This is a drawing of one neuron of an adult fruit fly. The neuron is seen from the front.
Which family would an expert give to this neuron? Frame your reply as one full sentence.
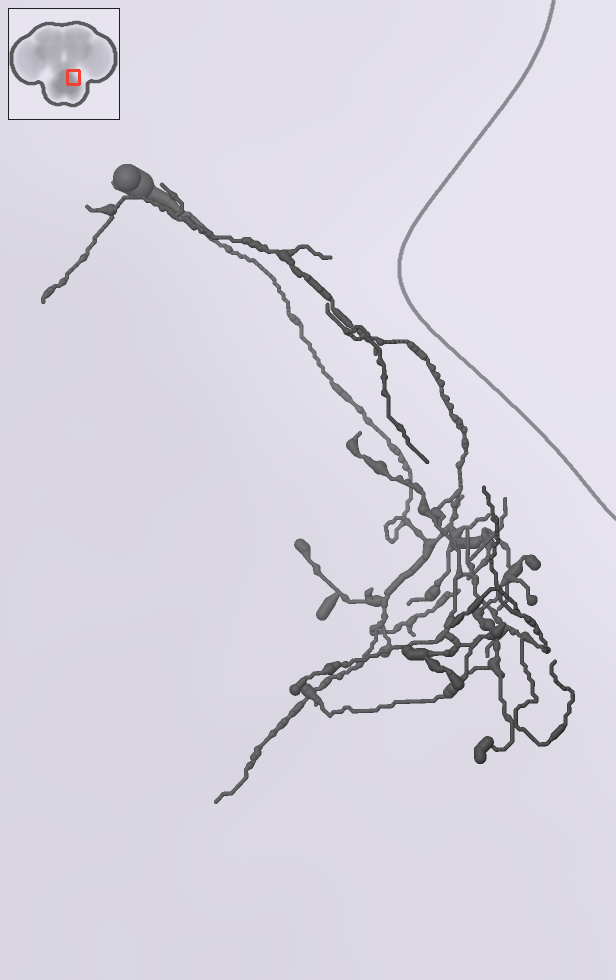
This neuron falls within the family hemilineage 11B.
